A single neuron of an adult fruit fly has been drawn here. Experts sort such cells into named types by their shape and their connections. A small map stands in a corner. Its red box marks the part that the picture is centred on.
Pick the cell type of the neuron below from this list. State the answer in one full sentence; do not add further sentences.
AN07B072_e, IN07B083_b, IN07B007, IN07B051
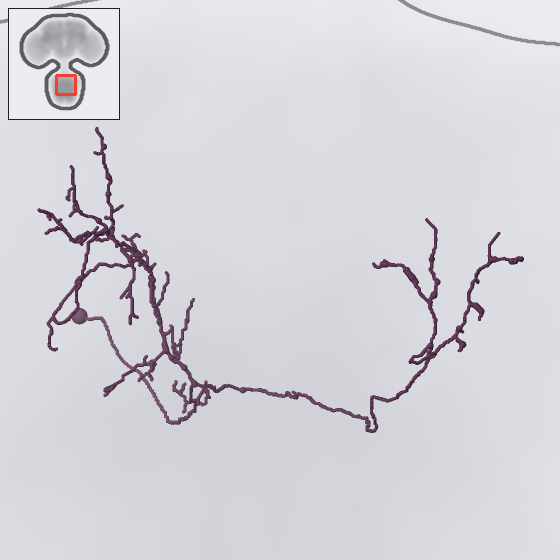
The neuron is categorized under cell type IN07B083_b.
